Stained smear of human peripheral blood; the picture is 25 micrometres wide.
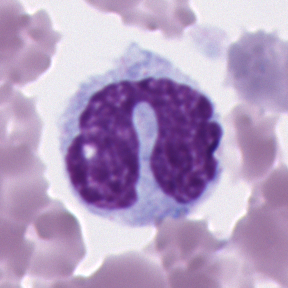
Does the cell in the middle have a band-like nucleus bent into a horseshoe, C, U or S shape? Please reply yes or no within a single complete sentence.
Yes, its nucleus forms a curved band and has no separate lobes.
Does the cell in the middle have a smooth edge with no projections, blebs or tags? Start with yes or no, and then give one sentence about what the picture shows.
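No. The outline of the cell is roughly round but slightly irregular and frayed at the edge.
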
